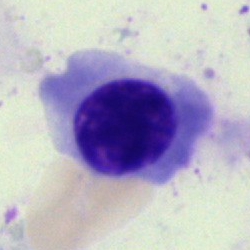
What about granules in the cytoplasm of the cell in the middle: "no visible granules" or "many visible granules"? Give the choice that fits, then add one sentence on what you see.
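No visible granules. No granules can be seen in the cytoplasm.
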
